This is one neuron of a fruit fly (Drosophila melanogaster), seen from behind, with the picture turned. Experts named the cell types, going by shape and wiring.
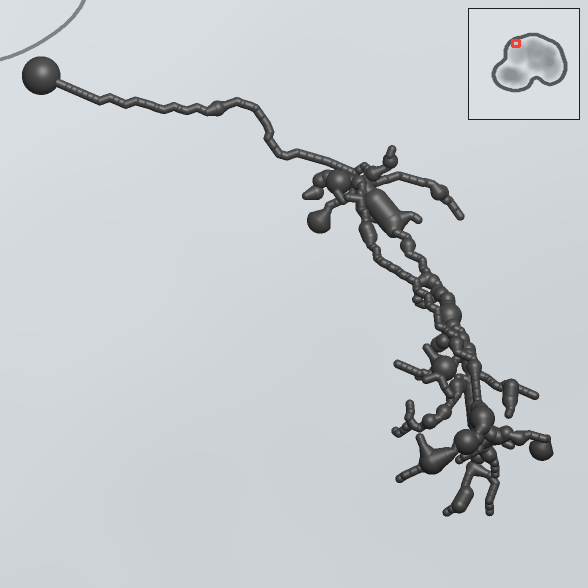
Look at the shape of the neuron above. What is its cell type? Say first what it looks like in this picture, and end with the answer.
The cell body can be seen at the upper left of the picture. In this view it is about as wide as it is tall. Its broad class is optic-lobe intrinsic neuron. It is of cell type Mi15.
